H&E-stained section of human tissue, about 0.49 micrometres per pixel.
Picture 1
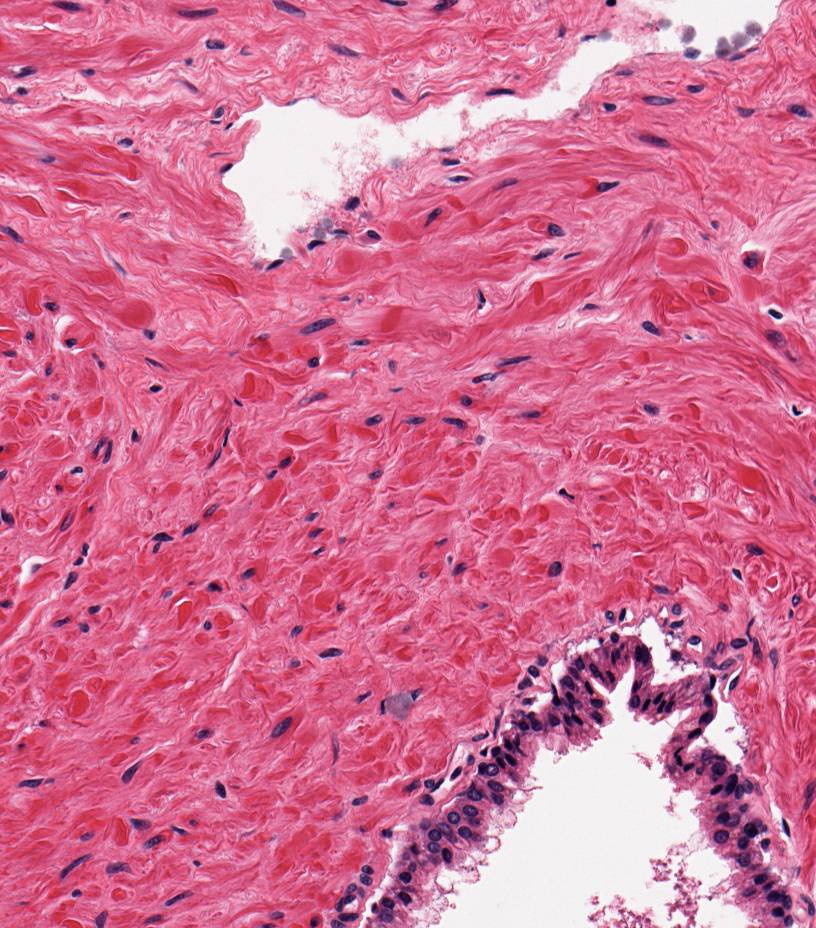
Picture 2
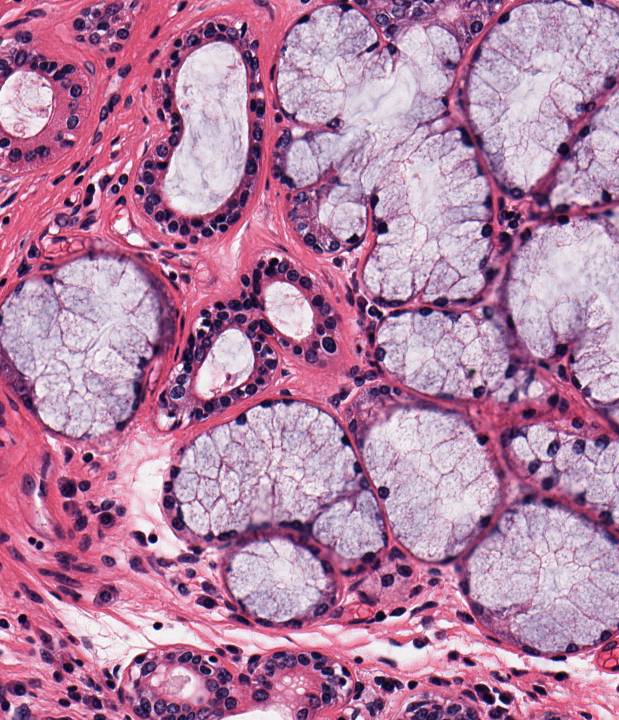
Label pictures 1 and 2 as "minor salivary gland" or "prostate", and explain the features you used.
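Prostate in picture 1; minor salivary gland in picture 2. Prostate: mostly dense pink fibromuscular stroma, sparse dark, mostly elongated nuclei. Gland lumen lower right, irregular empty space near top. That gland lined by columnar cells with crowded dark oval nuclei, epithelium folding into the lumen. Minor salivary gland: large mucous acini right and centre, small ducts mainly left. Acini big, rounded to lobulated, closely packed, thin pink septa between. Cytoplasm pale grey-violet, finely netted, not pink granular; nuclei small, dark, flattened at the outer edge.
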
